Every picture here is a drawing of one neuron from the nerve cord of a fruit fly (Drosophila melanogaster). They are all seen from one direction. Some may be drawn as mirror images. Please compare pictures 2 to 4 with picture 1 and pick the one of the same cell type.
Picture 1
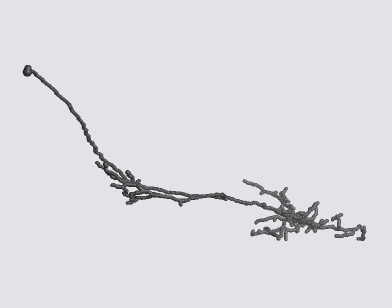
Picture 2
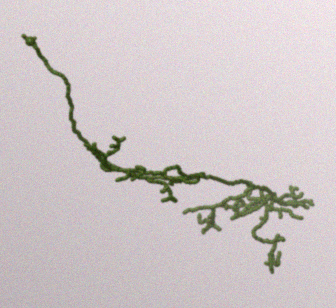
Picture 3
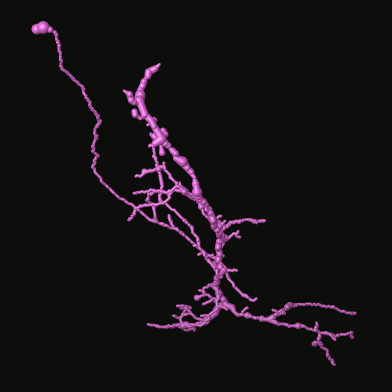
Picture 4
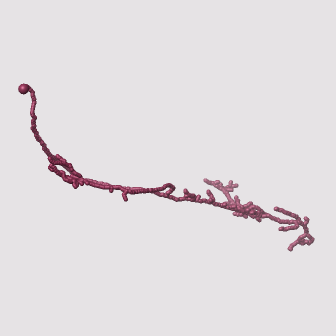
Picture 4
